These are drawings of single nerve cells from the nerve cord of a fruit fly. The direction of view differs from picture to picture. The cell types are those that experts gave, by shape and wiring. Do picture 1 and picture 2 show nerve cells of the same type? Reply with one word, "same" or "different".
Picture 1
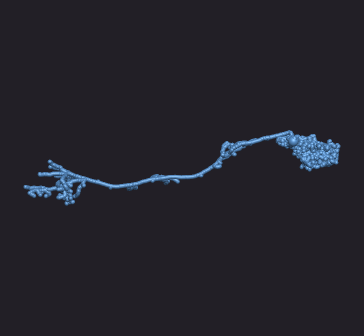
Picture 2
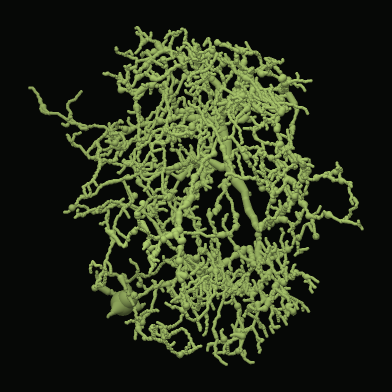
different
